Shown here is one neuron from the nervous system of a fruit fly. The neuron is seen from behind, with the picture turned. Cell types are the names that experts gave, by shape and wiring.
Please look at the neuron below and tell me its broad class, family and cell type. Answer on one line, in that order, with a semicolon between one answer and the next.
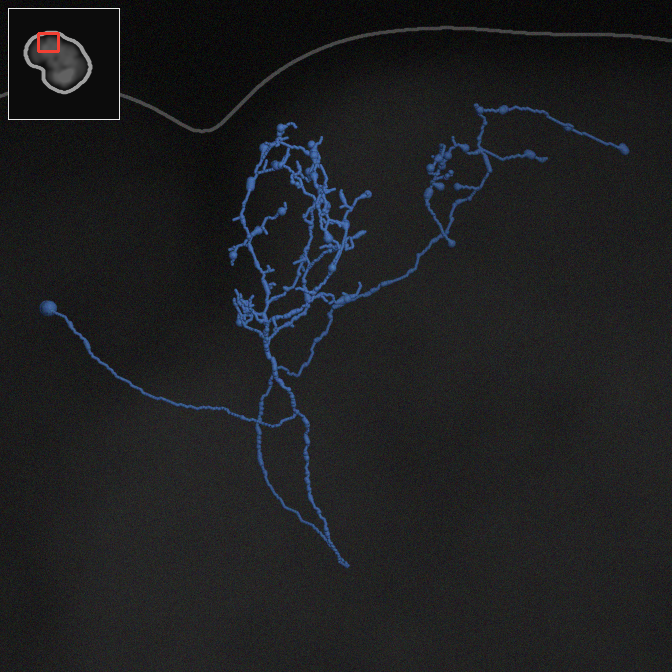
central-brain intrinsic neuron; hemilineage VLPl2_posterior; LHAV2c1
